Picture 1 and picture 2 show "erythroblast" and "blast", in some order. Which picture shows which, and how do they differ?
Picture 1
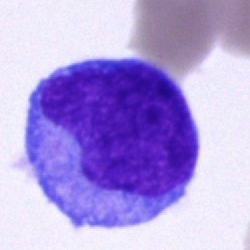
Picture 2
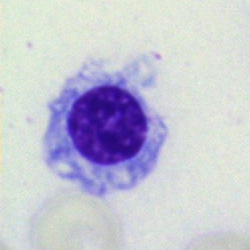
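The blast is in picture 1, the erythroblast in picture 2. The blast has a roughly round outline, while the erythroblast's outline is irregular and ragged instead of smooth. In the blast the nucleus lies toward the upper right and fills most of the cell; it is indented, its concave side facing the lower left. The erythroblast's nucleus sits near the centre, ringed on all sides by a moderately wide rim of pale blue cytoplasm. Both nuclei stain deep purple, but the texture differs: finely mottled without coarse clumps in the blast, clumped with small paler patches between the clumps in the erythroblast.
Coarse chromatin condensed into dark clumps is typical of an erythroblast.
No granules show in the erythroblast's cytoplasm.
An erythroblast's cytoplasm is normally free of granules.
From the blast's left edge a small pale projection sticks out, and a pale grey, out-of-focus body touches it at the upper right. Below the erythroblast, at the bottom of the picture, lie pale cells without nuclei.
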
